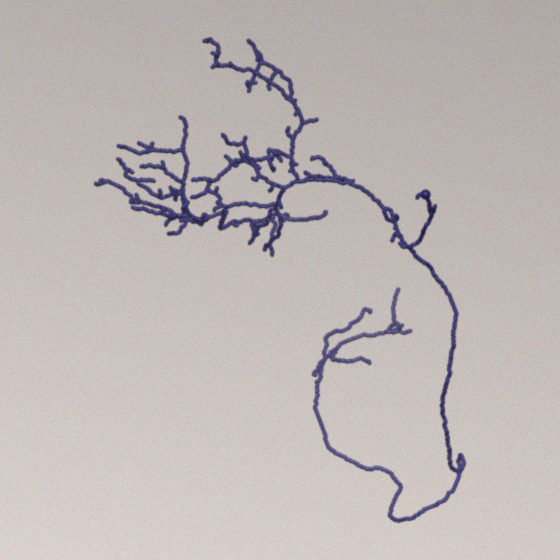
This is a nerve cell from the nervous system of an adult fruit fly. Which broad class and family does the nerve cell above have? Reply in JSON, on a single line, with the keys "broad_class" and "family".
{"broad_class": "central-brain intrinsic neuron", "family": "hemilineage LB19"}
